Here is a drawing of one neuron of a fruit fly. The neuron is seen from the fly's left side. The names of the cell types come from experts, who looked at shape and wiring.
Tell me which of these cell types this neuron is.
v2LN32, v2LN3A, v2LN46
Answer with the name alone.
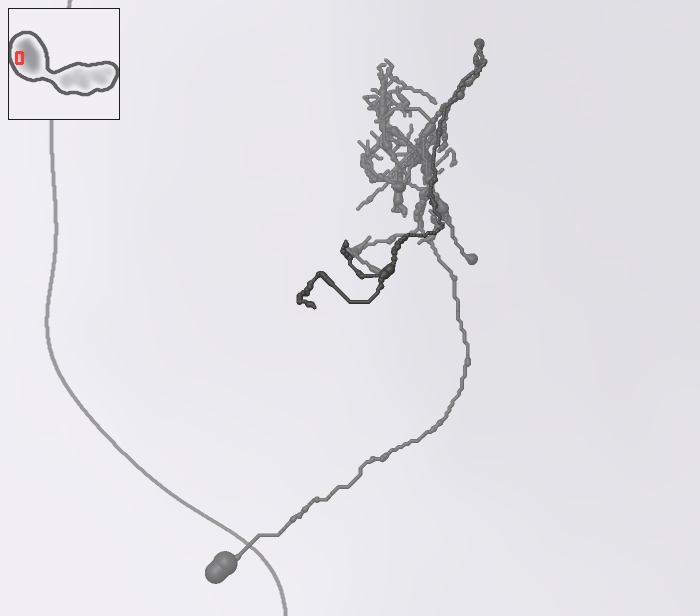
v2LN46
